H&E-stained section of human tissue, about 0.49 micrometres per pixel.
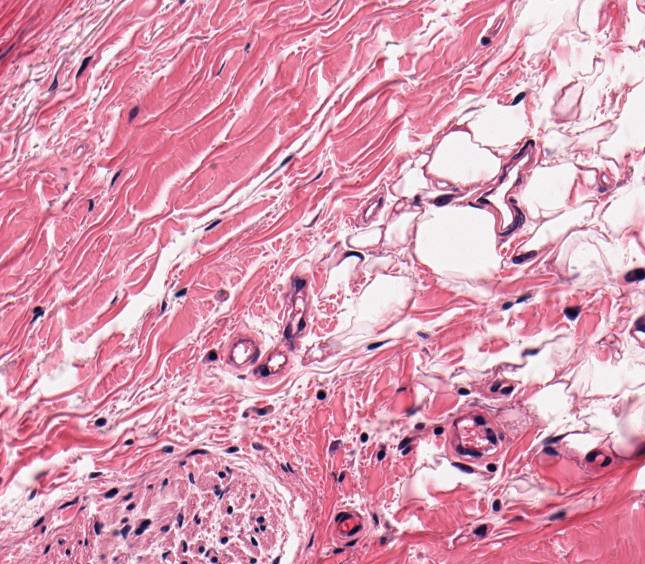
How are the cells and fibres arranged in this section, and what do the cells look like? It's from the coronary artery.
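Sparse nuclei among collagen, mostly slender, dark, spindle-shaped. Epithelium absent throughout field. Many collagen bundles separated by narrow white clefts, a retraction artefact.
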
